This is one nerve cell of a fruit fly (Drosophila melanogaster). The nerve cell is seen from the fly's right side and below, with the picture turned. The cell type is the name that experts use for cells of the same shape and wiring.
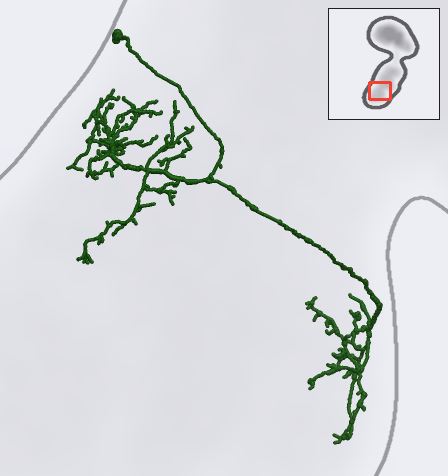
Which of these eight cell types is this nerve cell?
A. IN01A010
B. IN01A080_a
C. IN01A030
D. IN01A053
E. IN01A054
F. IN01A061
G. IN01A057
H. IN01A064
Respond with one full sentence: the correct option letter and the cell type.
The matching cell type for the nerve cell is option H, IN01A064.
